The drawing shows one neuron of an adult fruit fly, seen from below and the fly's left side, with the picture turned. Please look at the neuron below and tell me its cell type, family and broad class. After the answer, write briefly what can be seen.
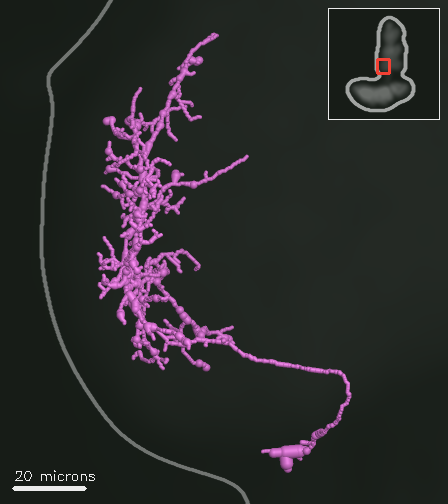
The cell type is IN13A051. The family is hemilineage 13A. It is a nerve-cord intrinsic neuron. By the scale bar it is about 120 microns tall in this view. The picture shows dozens of branch ends.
